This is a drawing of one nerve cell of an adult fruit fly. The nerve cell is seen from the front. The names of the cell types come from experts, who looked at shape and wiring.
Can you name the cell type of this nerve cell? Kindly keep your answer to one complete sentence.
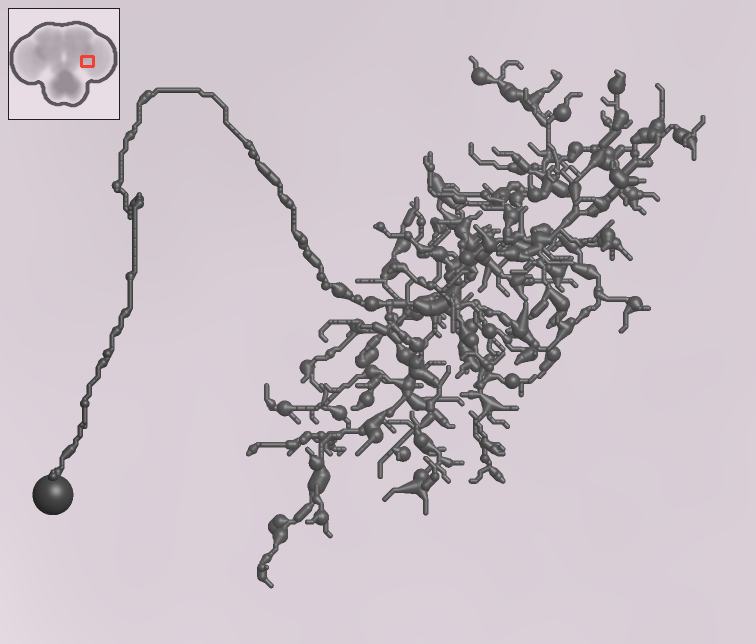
This nerve cell is of the type Li25.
